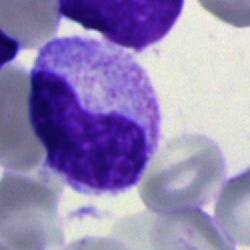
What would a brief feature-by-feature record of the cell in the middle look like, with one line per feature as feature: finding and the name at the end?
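Nucleus: bean-shaped, a shallow indentation on the side facing the cytoplasm
Placement: nucleus down in the lower-left part
Cytoplasm: plentiful, pale lilac, filling the upper right
Granules: fine, pinkish-violet, scattered through the cytoplasm
Name: metamyelocyte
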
